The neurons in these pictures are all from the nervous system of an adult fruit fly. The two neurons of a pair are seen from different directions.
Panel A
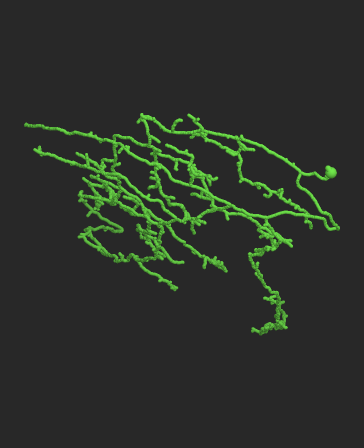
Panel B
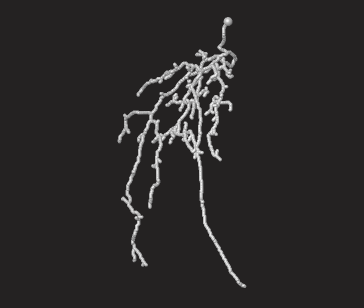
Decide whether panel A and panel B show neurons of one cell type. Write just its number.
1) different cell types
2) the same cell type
2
